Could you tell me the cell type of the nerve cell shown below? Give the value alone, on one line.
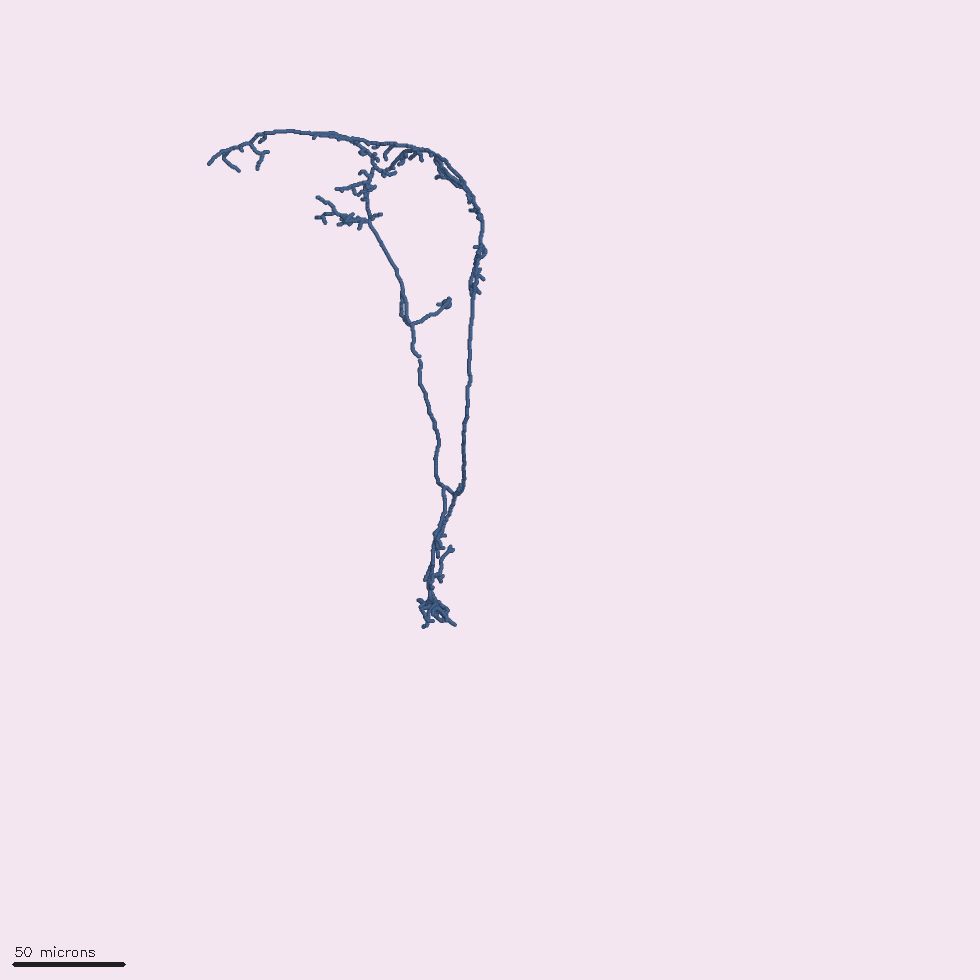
CB1081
